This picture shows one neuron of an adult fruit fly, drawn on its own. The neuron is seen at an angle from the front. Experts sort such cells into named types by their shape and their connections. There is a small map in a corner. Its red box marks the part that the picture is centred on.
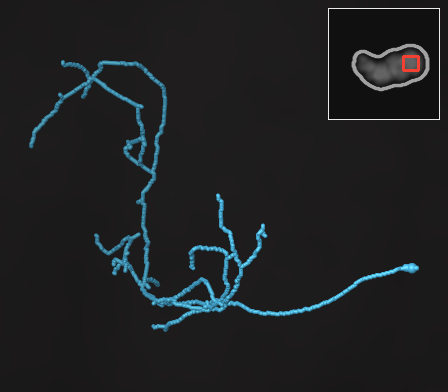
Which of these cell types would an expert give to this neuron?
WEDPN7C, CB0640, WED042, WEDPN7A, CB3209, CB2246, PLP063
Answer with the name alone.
PLP063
